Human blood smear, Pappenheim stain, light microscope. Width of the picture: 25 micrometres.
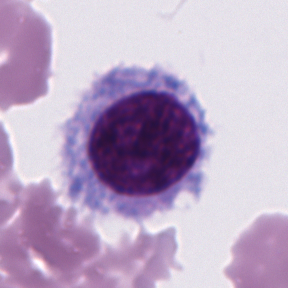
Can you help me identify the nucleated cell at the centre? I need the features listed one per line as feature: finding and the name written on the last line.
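Size: about 14 micrometres across
Nucleus: round in outline, roughly 9 micrometres across, filling about 50% of the cell's area
Position: nucleus off-centre, widest band of cytoplasm on its left
Chromatin: dark purple and clumped, paler patches between the clumps
Cytoplasm: pale blue, a rim around the nucleus on every side
Name: hairy cell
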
